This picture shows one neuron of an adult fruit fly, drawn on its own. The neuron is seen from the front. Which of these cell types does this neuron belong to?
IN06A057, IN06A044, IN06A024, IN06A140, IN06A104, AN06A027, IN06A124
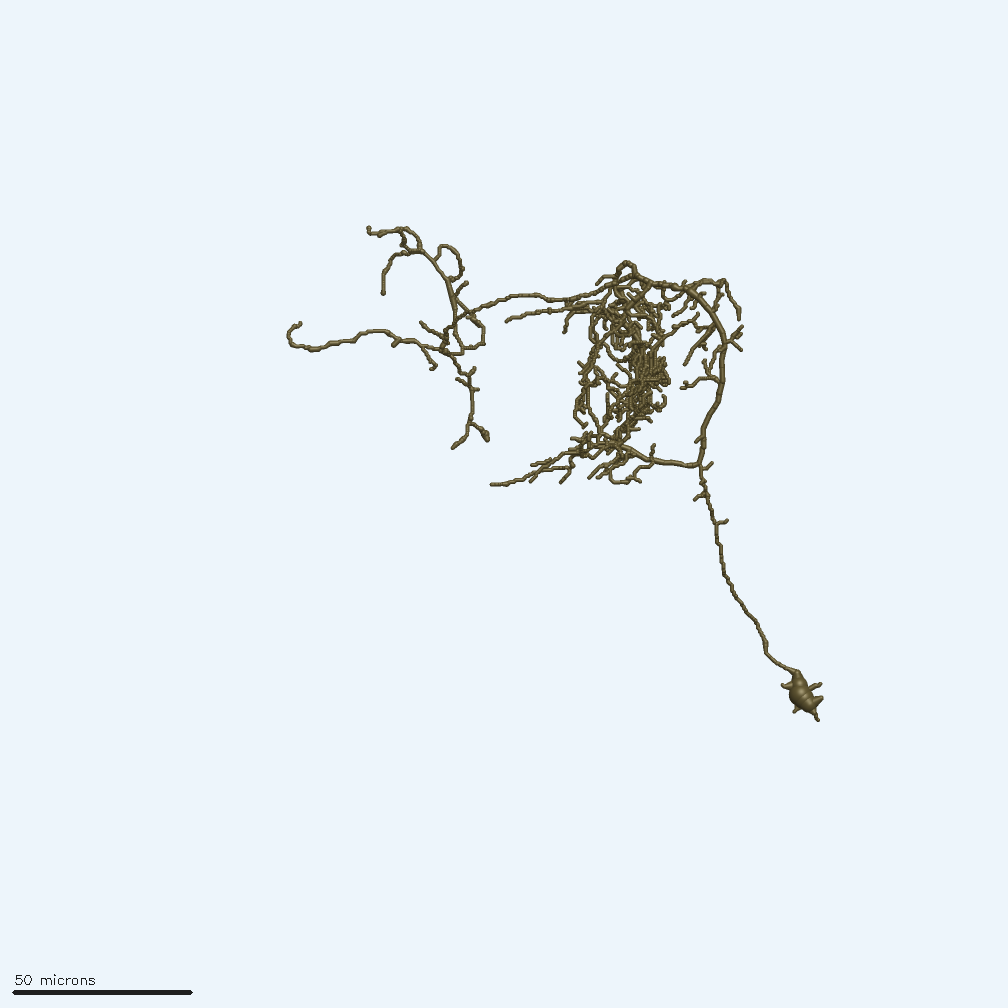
IN06A024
